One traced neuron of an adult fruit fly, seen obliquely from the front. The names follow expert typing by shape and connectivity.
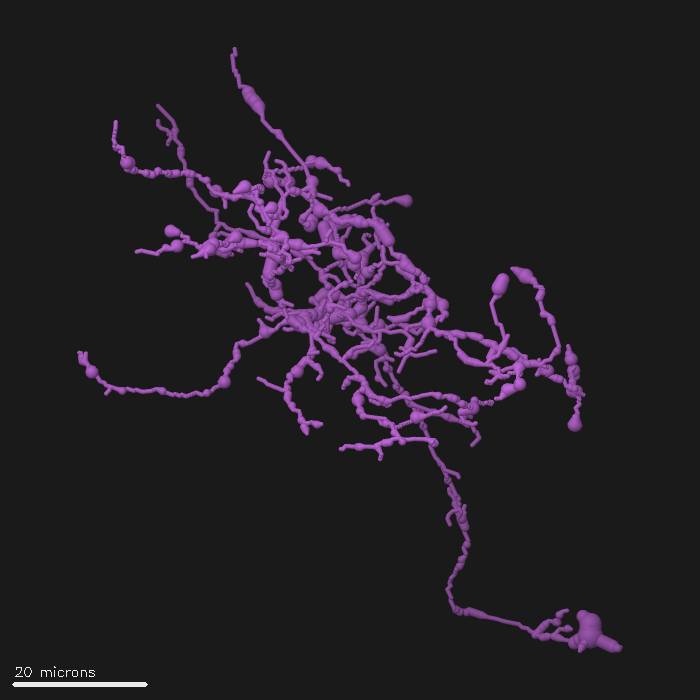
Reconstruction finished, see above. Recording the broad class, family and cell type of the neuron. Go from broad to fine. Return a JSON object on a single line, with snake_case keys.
{"broad_class": "nerve-cord intrinsic neuron", "family": "hemilineage 16B", "cell_type": "IN16B092"}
